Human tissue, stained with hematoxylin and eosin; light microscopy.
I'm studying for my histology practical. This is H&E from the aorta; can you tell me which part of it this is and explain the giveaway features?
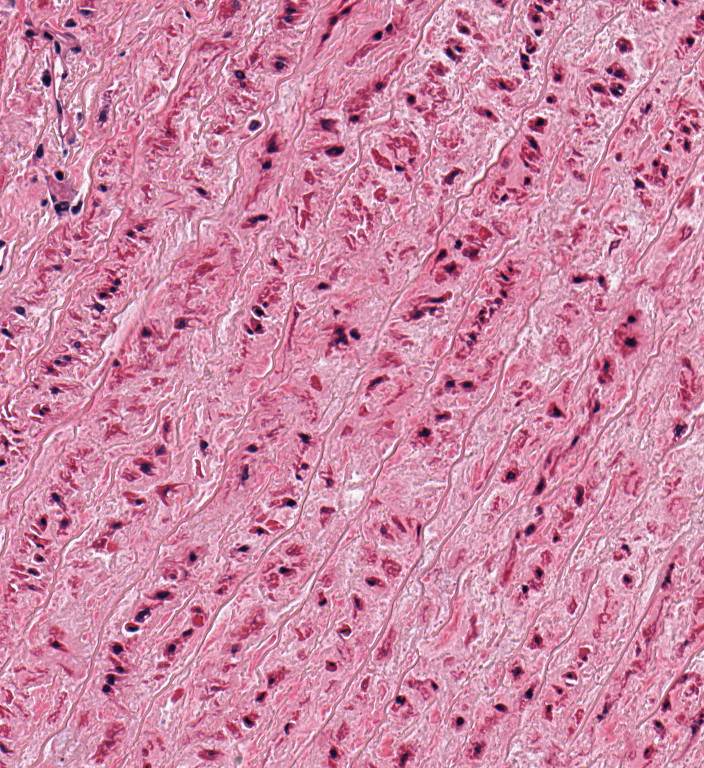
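Tunica media is what's in view. Thin, wavy, empty clefts run between the bands, parallel to the fibres.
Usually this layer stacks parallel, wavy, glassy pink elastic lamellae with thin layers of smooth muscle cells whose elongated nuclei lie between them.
The dark purple nuclei here are mostly elongated or irregular, scattered throughout, some in clumps of two or more.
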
